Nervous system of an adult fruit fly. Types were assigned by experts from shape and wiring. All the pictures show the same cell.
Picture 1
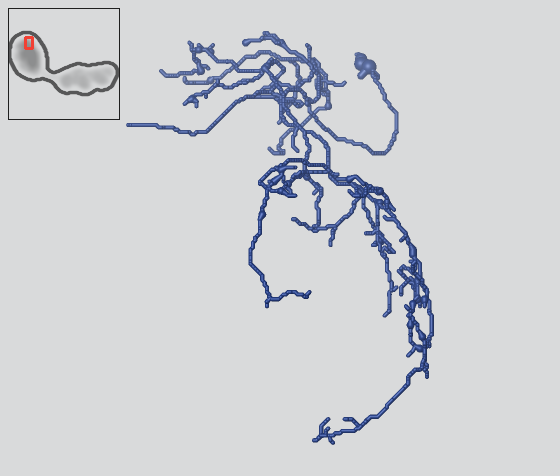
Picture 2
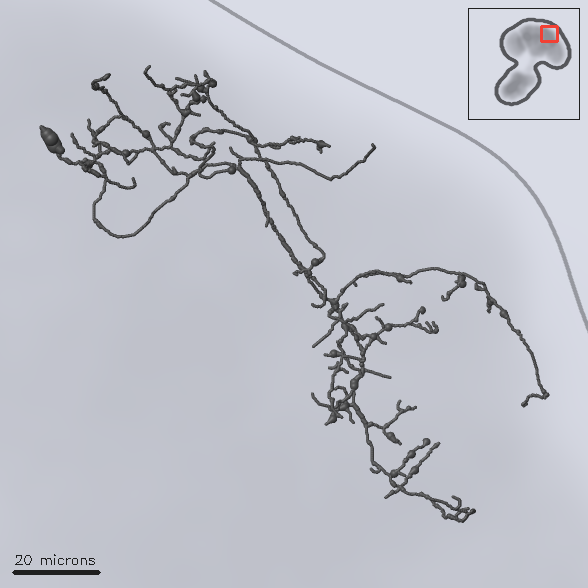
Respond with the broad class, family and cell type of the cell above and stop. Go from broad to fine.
central-brain intrinsic neuron; hemilineage SLPpm1; LHPD4e1_b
